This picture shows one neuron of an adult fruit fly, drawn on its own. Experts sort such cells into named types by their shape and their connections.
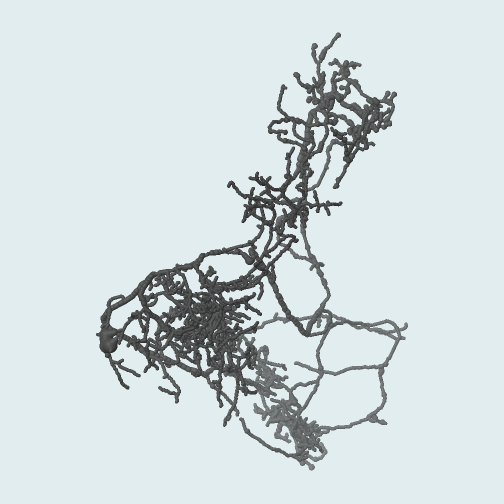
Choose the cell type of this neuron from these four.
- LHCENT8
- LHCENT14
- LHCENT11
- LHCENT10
LHCENT11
